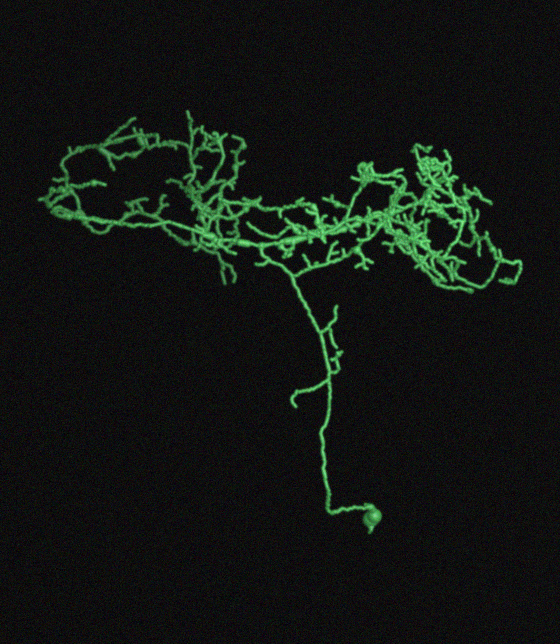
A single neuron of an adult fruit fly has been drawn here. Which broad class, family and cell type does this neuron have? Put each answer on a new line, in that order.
central-brain intrinsic neuron
hemilineage LHa1
CB2919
